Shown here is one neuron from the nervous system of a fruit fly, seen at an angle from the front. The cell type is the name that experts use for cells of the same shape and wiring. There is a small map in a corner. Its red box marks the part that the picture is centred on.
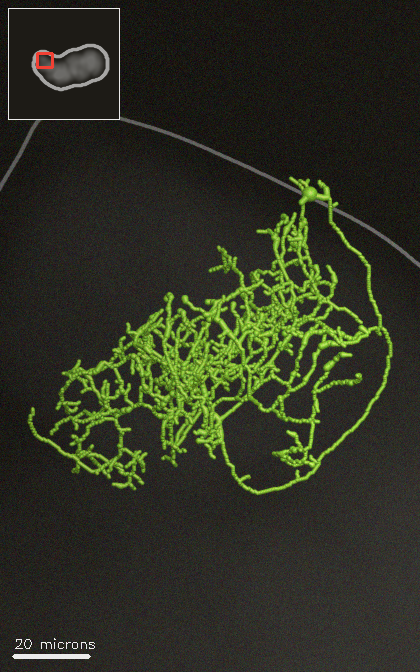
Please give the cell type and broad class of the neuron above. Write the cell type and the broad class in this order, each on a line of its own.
INXXX301
nerve-cord intrinsic neuron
